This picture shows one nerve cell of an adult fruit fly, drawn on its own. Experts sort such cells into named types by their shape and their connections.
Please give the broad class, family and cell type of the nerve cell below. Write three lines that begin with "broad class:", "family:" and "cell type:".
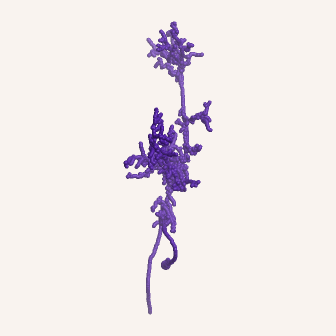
broad class: motor neuron of the nerve cord
family: MNad
cell type: MNad26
